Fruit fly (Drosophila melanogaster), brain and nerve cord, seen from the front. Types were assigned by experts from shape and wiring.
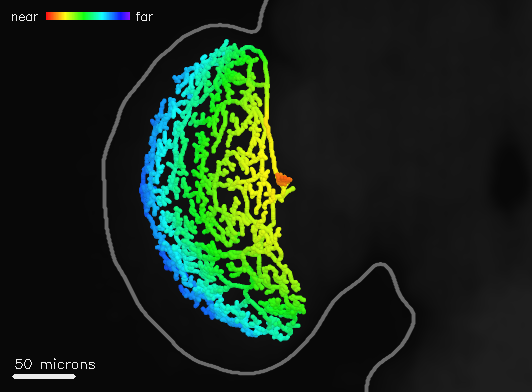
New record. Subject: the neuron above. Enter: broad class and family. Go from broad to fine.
optic-lobe intrinsic neuron; Cm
